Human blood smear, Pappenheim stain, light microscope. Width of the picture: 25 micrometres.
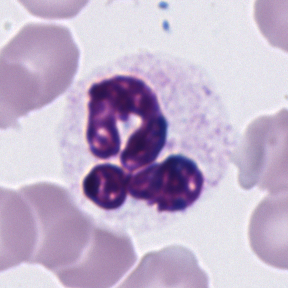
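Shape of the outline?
Round.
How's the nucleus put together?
It's divided into several lobes.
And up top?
The upper part of the nucleus is a curved band bent around a small clear gap.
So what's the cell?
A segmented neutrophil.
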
